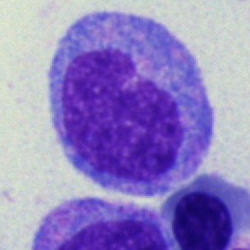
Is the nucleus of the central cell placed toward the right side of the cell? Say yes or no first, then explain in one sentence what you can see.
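No. The nucleus sits off-centre toward the left, leaving a wider band of cytoplasm on the right.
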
